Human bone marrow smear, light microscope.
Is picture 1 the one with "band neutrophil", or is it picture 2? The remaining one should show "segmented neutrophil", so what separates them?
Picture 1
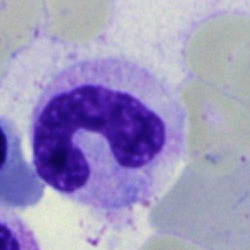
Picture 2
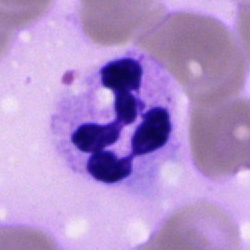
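Band neutrophil: picture 1. Segmented neutrophil: picture 2. Outline smooth and round in picture 1, roughly round in picture 2. Picture 1 nucleus: a single curved band bent into a horseshoe, its hollow opening toward the bottom of the picture.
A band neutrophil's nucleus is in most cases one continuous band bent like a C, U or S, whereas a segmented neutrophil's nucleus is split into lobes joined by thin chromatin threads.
Chromatin dark purple in both, coarsely clumped in picture 1 and dense in picture 2; no nucleoli in either.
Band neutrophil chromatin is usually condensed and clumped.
Picture 1 cytoplasm: plentiful, pale lilac. Picture 2: red cells lie around the cell in the background.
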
